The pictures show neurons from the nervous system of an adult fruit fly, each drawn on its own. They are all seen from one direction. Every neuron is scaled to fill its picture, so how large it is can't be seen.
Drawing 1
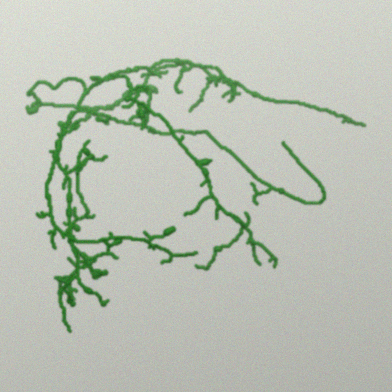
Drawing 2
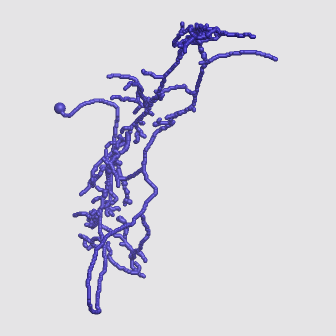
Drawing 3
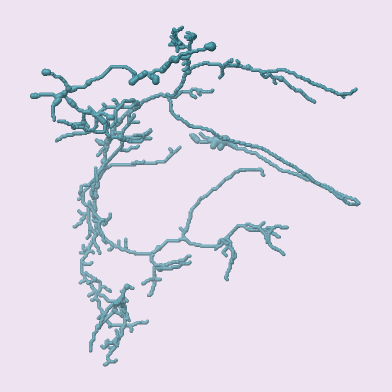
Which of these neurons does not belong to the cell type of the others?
Drawing 2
